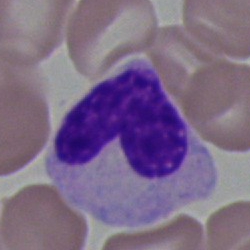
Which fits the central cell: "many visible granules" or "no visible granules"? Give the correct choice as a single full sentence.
The cytoplasm of the cell lacks visible granules entirely.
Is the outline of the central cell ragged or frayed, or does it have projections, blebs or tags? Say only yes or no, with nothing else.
No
